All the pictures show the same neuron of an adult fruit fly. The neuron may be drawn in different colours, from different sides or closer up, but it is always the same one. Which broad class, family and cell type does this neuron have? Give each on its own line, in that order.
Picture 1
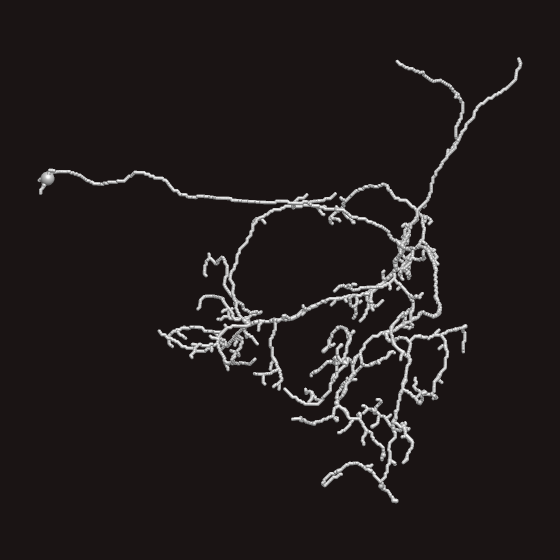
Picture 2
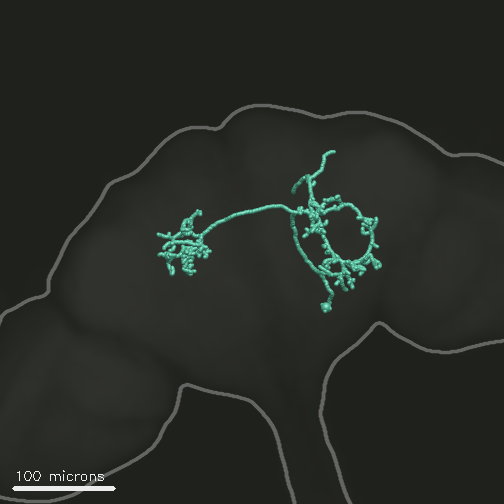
central-brain intrinsic neuron
hemilineage DM5_central
LAL179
